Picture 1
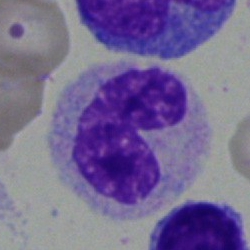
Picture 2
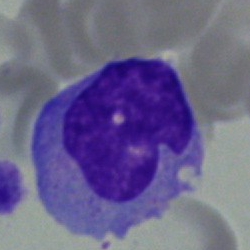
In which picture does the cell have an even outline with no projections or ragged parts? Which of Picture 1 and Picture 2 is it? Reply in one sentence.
Picture 1 contains the cell with the smooth edge.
